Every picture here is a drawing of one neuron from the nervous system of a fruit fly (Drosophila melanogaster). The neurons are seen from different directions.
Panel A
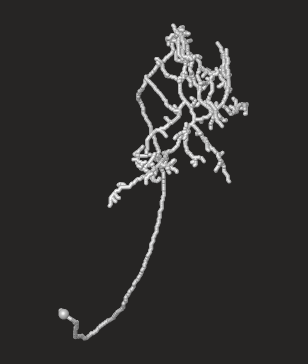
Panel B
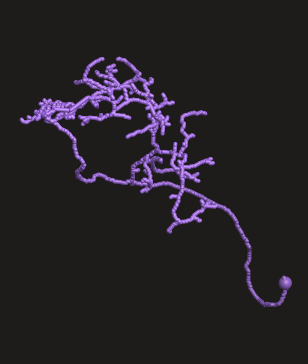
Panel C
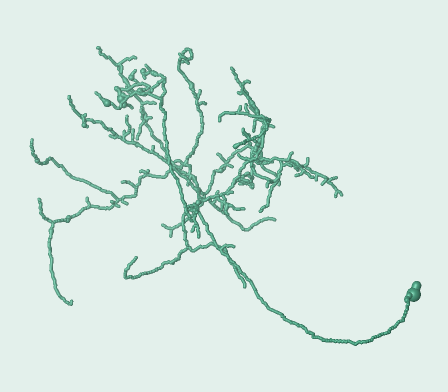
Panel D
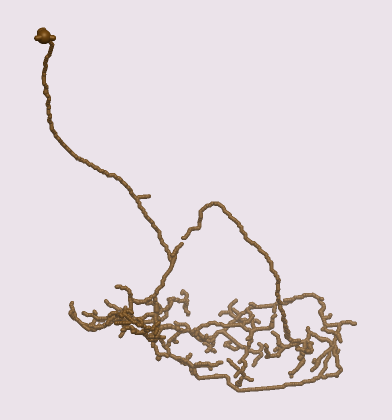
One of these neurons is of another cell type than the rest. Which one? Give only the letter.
C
